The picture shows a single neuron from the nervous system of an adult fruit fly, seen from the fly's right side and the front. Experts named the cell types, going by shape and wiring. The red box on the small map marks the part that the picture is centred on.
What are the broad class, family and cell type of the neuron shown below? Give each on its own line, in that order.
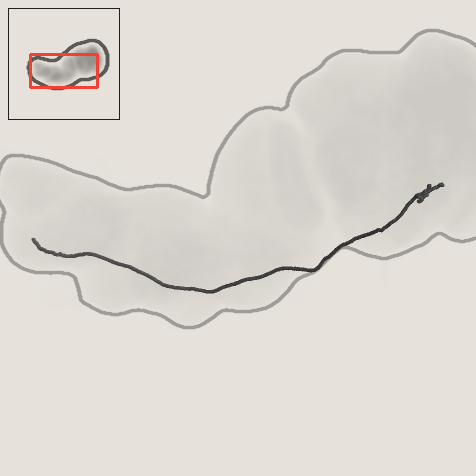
sensory neuron ascending to the brain
class gustatory
LgAG3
